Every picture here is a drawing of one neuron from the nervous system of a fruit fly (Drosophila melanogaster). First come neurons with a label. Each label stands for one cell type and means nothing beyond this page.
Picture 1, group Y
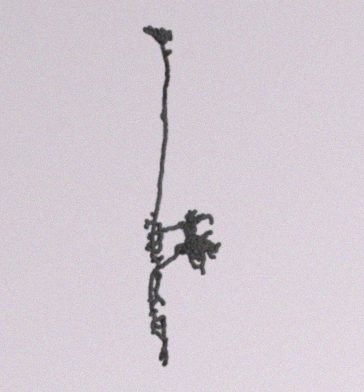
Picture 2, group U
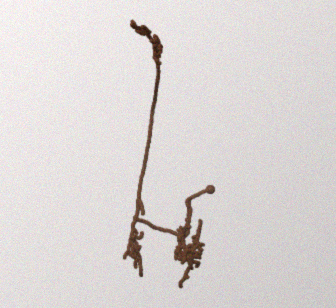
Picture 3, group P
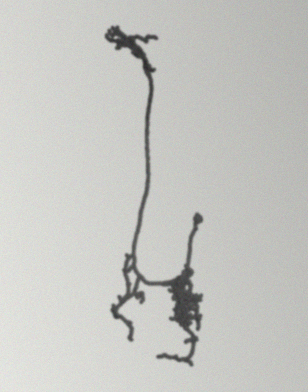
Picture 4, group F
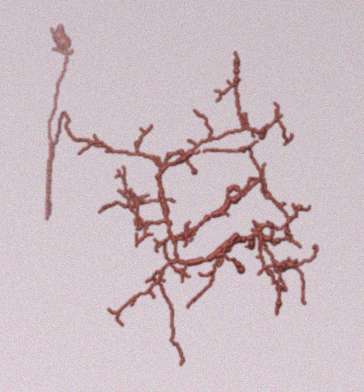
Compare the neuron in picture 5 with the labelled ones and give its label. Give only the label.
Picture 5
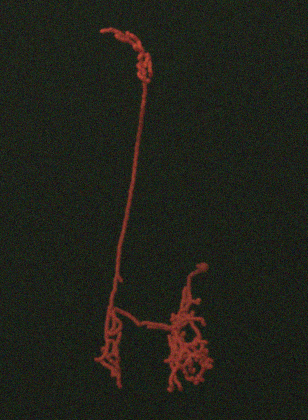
group U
